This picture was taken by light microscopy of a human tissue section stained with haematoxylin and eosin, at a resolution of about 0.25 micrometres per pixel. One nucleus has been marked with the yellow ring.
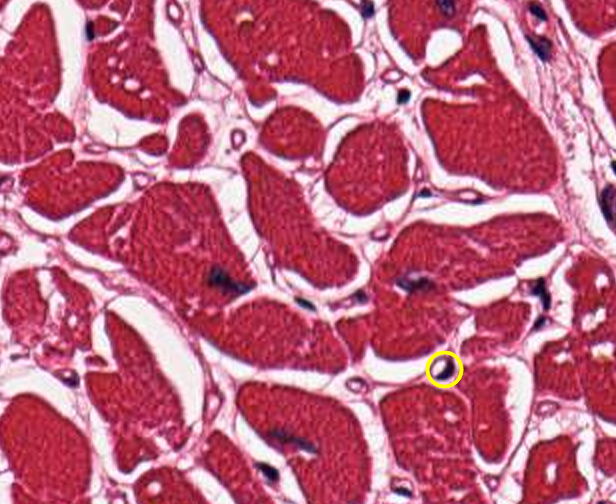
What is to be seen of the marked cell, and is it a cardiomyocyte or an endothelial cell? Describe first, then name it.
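The nucleus is very dark and evenly stained, with no inner detail, and it is curved and flattened. Very little cytoplasm is visible, only a thin pale pink rim that forms the wall around the lumen. It lies in the pale space between large red muscle fibres, where several fibres meet. The marked nucleus belongs to an endothelial cell.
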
